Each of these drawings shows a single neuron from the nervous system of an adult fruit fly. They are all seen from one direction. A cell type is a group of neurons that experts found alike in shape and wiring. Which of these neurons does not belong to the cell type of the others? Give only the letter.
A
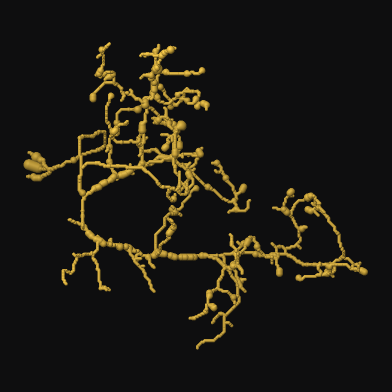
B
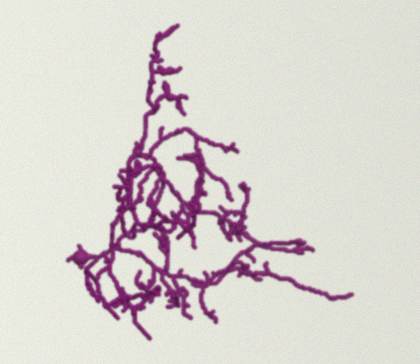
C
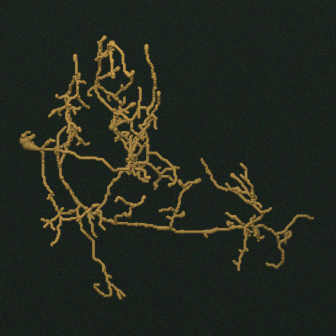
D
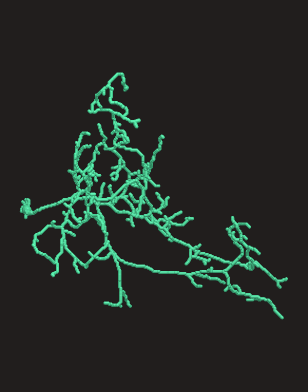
B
